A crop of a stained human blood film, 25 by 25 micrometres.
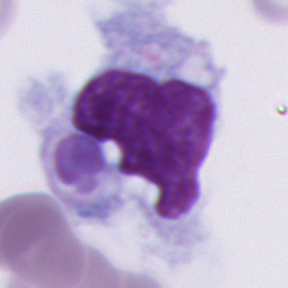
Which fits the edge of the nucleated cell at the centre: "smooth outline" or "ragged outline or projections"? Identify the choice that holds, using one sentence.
The cell's outline is ragged or frayed, or has projections, blebs or tags.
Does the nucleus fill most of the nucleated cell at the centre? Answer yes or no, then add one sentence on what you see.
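No. The cytoplasm is abundant and pale greyish-blue.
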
